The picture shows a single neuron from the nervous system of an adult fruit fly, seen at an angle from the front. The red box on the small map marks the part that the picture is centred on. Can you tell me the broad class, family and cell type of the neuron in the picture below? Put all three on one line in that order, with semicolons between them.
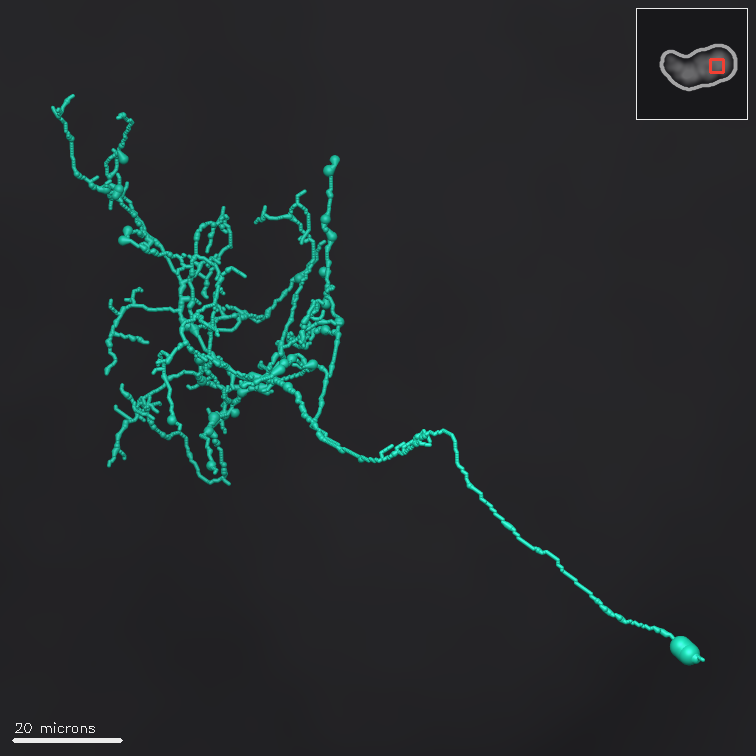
central-brain intrinsic neuron; hemilineage LALa1_posterior; WED042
